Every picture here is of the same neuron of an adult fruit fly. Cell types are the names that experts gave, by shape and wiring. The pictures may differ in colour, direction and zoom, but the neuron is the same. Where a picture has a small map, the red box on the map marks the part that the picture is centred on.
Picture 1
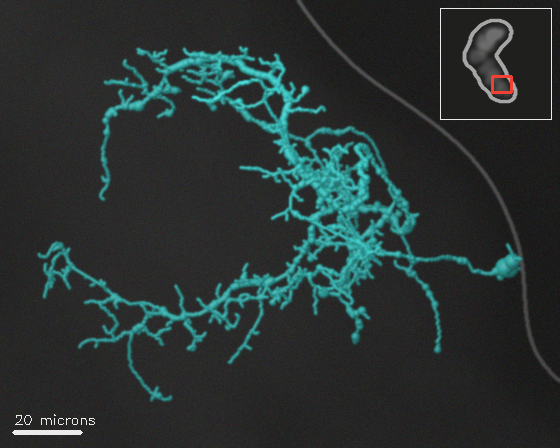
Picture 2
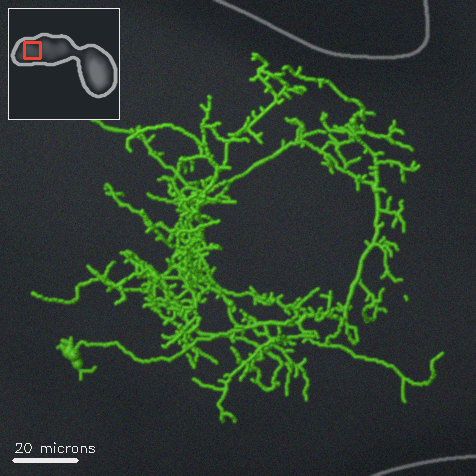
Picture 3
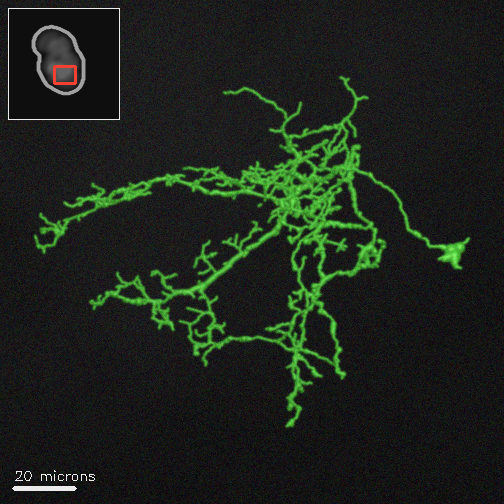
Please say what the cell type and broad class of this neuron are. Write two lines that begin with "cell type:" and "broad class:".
cell type: INXXX147
broad class: nerve-cord intrinsic neuron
